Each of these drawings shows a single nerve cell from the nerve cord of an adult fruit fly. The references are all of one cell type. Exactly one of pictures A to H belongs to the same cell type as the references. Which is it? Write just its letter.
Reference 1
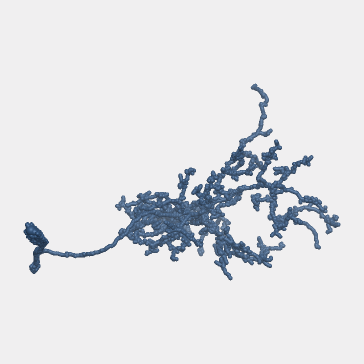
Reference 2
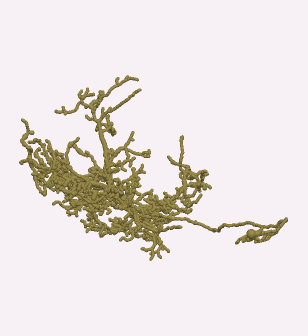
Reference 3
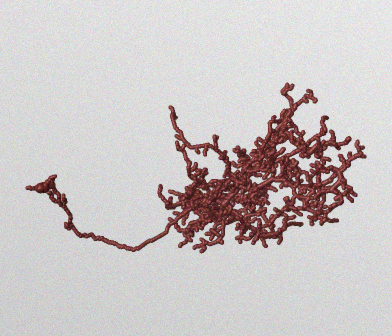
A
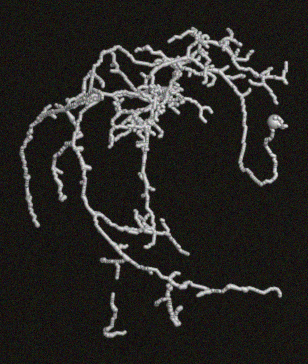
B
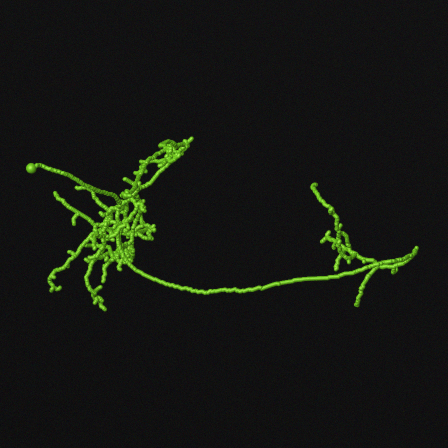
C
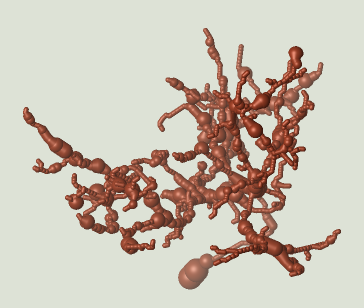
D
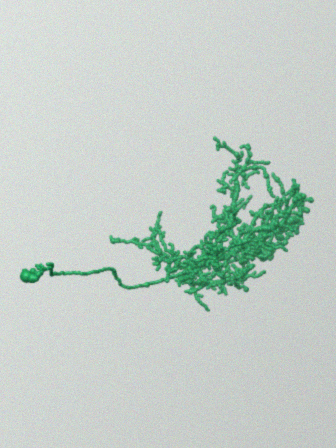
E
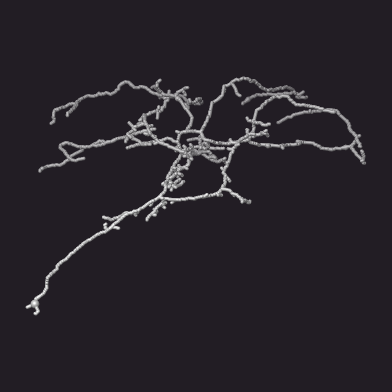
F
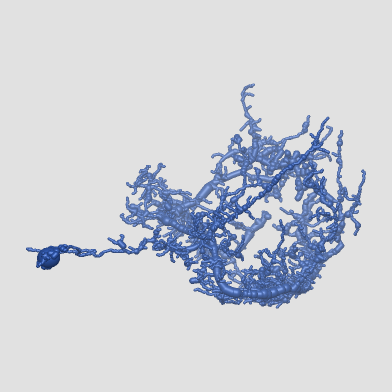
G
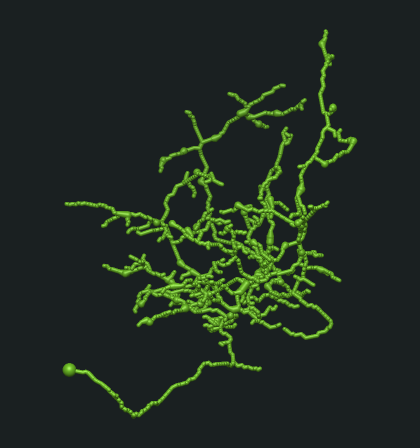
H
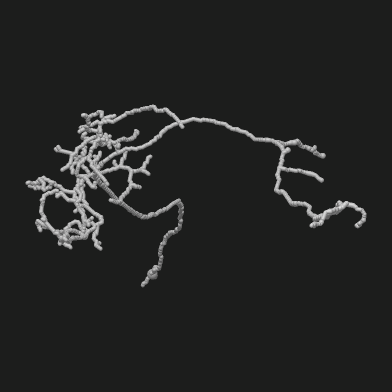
D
